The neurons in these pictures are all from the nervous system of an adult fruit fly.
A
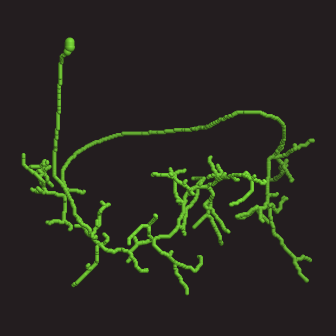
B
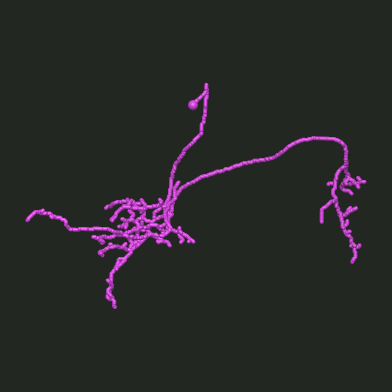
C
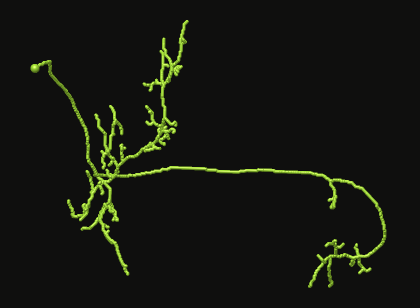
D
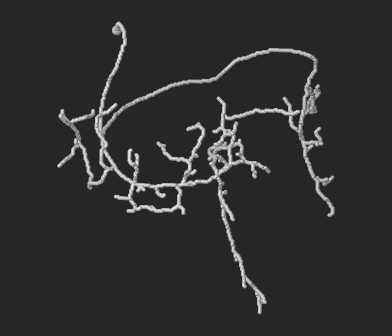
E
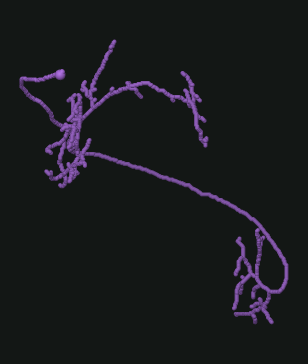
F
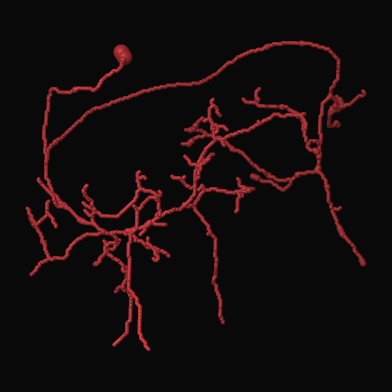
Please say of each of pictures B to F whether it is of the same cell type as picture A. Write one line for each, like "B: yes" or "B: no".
B: no
C: no
D: yes
E: no
F: yes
